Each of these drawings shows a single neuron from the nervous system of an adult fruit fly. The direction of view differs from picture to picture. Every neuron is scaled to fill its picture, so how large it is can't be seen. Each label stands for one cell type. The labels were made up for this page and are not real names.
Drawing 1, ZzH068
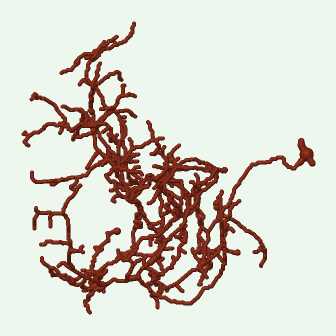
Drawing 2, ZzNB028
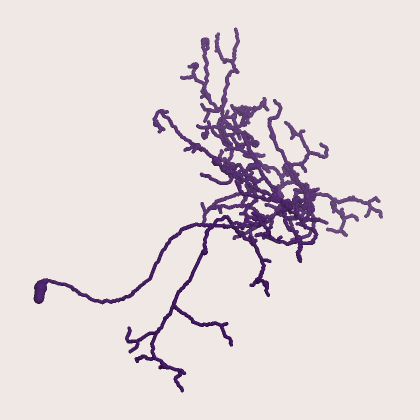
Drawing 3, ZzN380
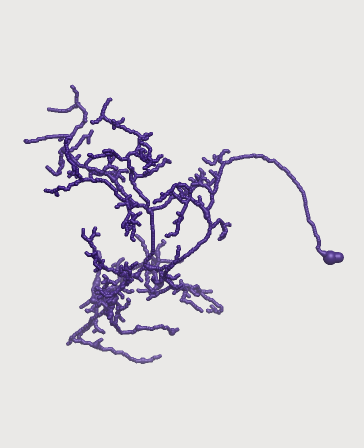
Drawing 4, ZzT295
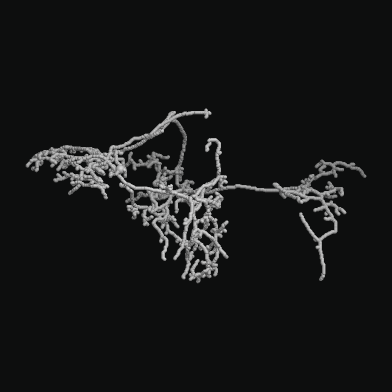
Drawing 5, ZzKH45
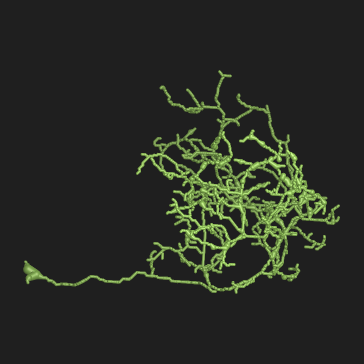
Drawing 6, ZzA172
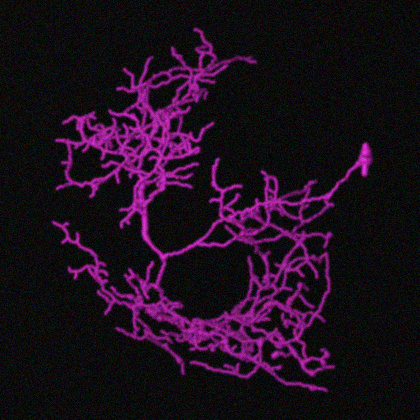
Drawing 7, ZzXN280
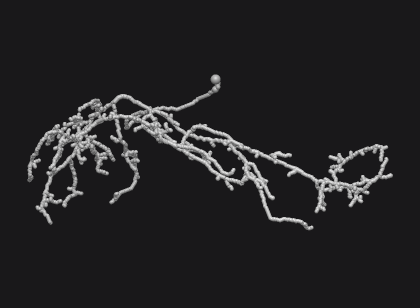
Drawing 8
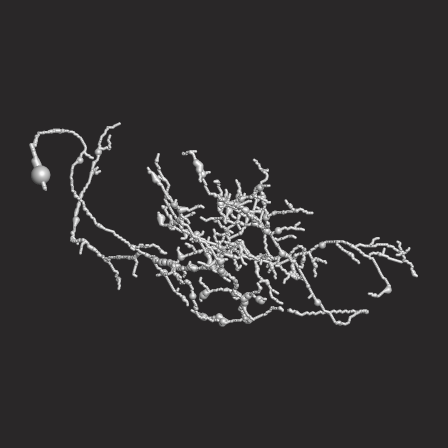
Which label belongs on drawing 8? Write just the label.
ZzNB028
